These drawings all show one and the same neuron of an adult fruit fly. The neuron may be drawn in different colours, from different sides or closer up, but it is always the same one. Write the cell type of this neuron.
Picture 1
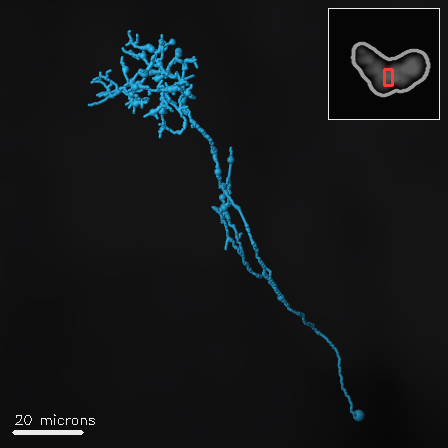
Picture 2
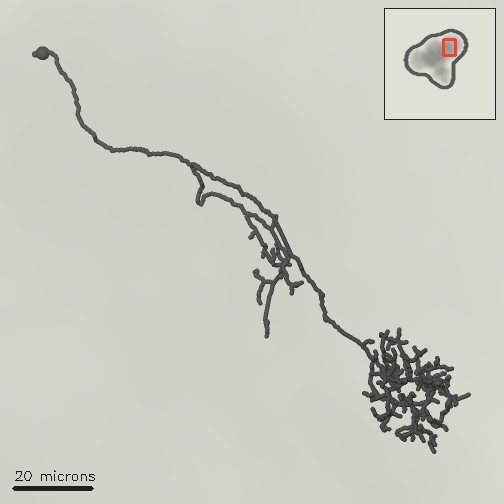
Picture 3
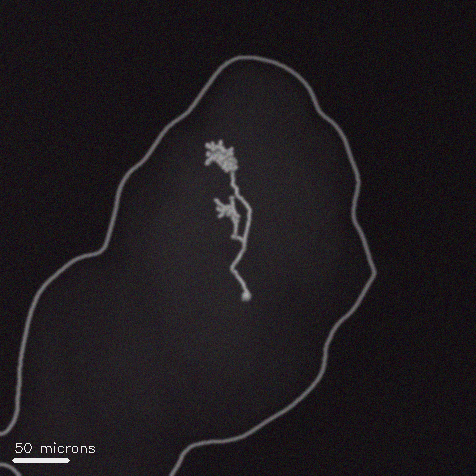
Li21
